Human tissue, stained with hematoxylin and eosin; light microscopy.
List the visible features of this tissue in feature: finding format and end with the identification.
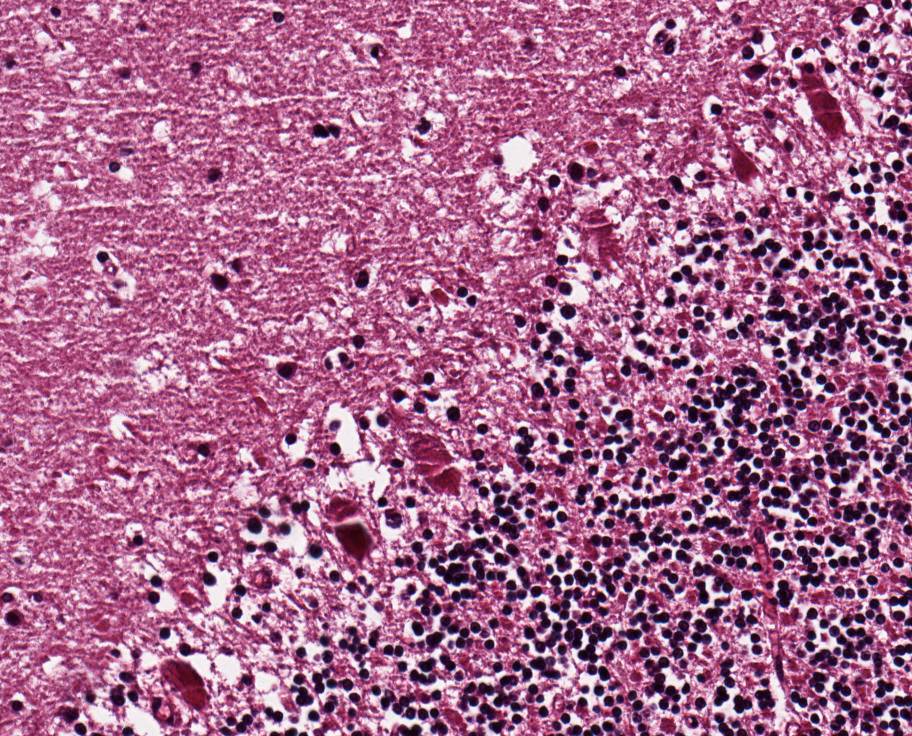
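Layout: diagonal division into two zones
Upper left: pale pink, sparsely nucleated
Lower right: dark, densely nucleated
Lower-right nuclei: small, round, dark blue, very little visible cytoplasm
Upper-left background: finely fibrillar pink neuropil, few scattered small nuclei
Large neurons: cytoplasm deeper pink-red than surrounding neuropil
Name: cerebellum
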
